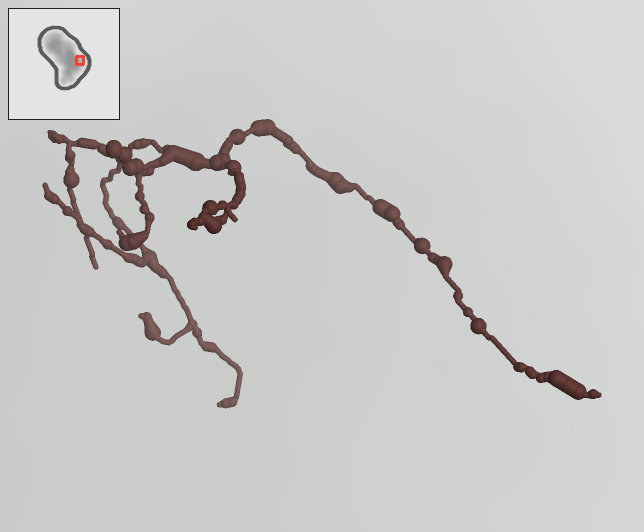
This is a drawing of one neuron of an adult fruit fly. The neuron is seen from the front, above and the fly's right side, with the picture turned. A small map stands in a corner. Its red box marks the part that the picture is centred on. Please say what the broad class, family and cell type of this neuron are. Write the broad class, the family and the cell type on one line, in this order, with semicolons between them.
sensory neuron entering the nerve cord; class gustatory; LgLG3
